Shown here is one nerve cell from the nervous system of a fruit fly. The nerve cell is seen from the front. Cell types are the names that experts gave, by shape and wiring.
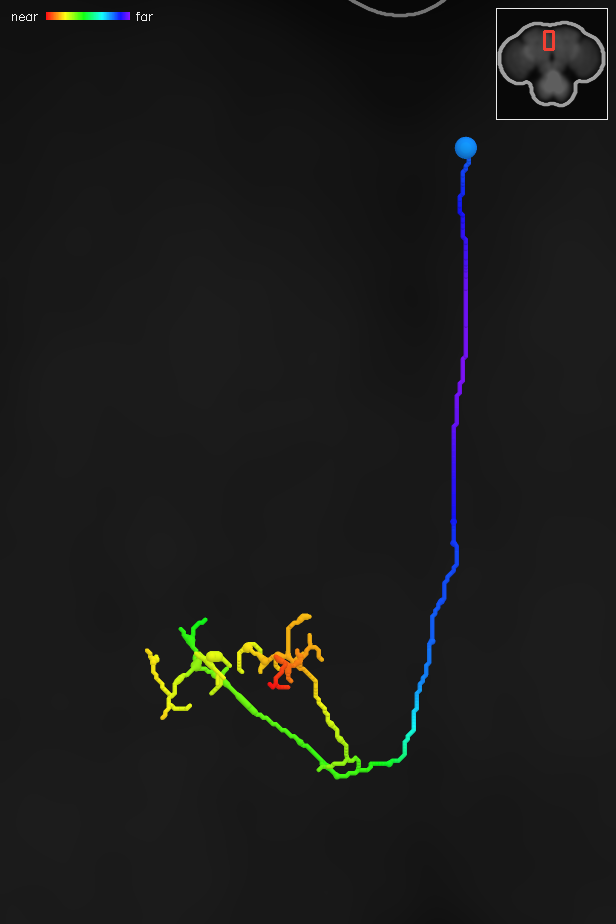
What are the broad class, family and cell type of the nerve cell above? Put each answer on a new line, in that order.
central-brain intrinsic neuron
class CX
vDeltaM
